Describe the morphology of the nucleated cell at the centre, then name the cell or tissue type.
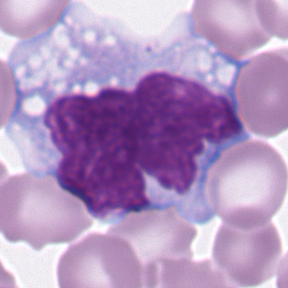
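The nucleus occupies the lower half of the cell, with most of the cytoplasm above it. Its chromatin is fine and strand-like, not gathered into coarse dark clumps. The cytoplasm is plentiful and pale grey-blue, with many small clear vacuoles, mostly above the nucleus. The cell is a monocyte.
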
